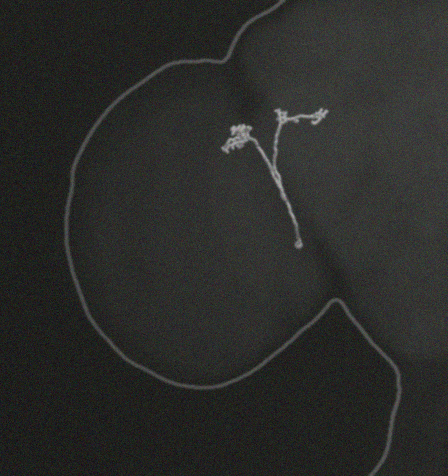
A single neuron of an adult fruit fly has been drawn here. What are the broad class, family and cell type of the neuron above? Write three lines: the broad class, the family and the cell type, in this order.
visual projection neuron
hemilineage VPNv2
LC16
